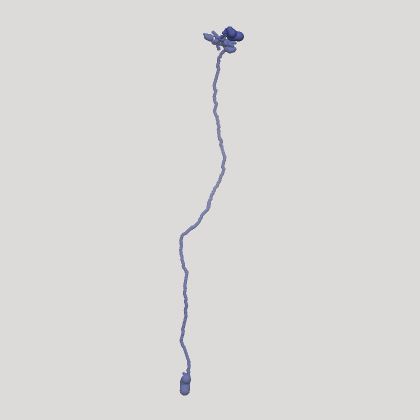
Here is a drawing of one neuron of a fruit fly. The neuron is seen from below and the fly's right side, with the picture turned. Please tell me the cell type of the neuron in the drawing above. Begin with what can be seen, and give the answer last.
The cell body can be seen at the bottom of the picture. As drawn here it is more than twice as tall as it is wide. It is an optic-lobe intrinsic neuron. It is of cell type L5.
